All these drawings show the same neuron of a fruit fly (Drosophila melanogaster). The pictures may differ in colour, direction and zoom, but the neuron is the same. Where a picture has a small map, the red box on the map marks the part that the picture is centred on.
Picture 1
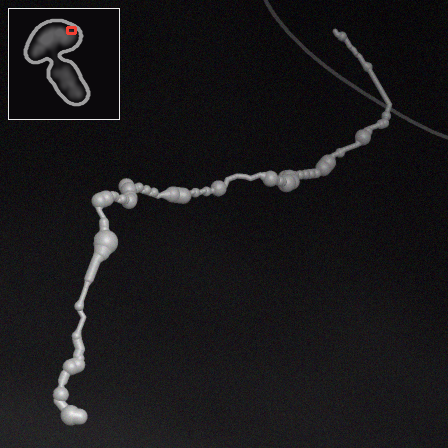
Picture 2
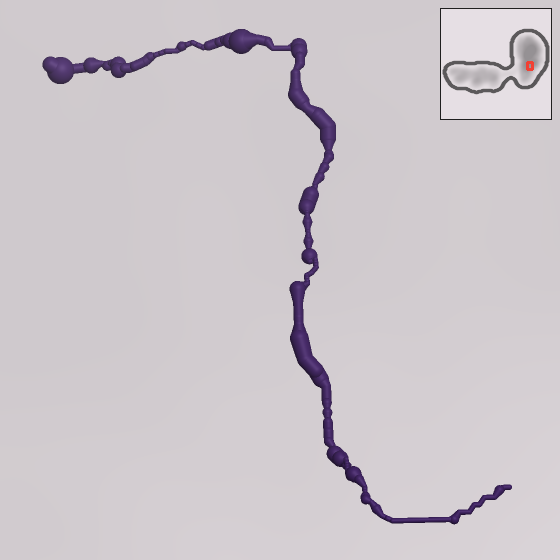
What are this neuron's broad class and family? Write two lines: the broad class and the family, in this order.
photoreceptor or other optic-lobe sensory neuron
class visual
